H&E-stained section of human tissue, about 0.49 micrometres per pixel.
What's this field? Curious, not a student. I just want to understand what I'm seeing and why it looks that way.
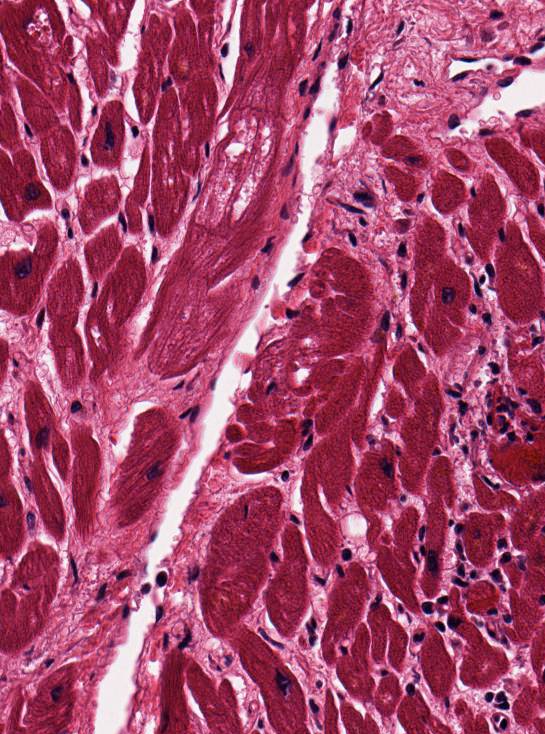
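That's myocardium: bundles of deep red muscle fibres with paler pink connective tissue between them.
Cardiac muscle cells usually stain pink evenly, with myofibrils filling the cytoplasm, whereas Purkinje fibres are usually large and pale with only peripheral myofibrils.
The strong red of these fibres fits cardiac muscle rather than Purkinje fibres. The tissue between them is loose and fibrillar, with scattered small dark nuclei, more of them to the right of the cleft than to the left. There are no fat cells anywhere.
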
